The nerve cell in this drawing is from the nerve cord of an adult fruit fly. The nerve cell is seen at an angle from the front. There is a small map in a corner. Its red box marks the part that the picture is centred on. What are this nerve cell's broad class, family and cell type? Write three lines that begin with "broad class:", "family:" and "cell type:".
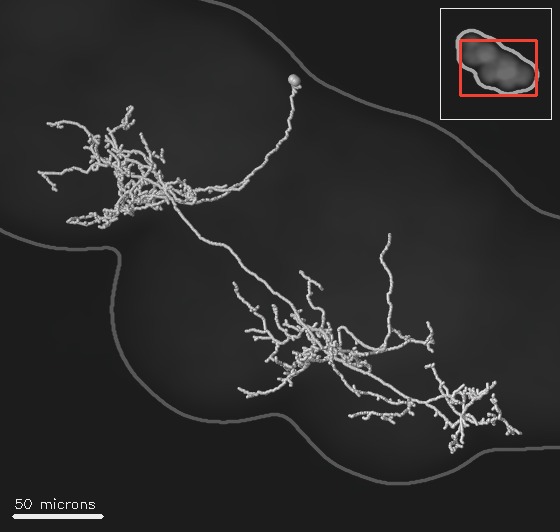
broad class: nerve-cord intrinsic neuron
family: hemilineage 09B
cell type: IN09B018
